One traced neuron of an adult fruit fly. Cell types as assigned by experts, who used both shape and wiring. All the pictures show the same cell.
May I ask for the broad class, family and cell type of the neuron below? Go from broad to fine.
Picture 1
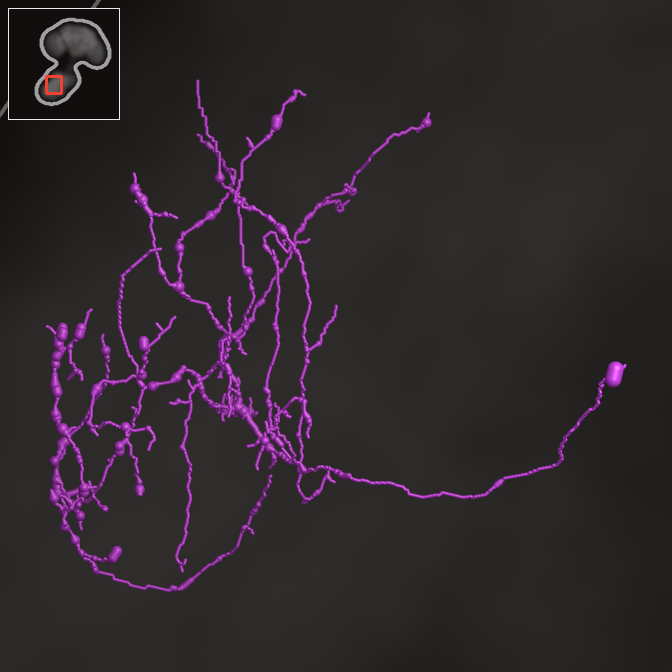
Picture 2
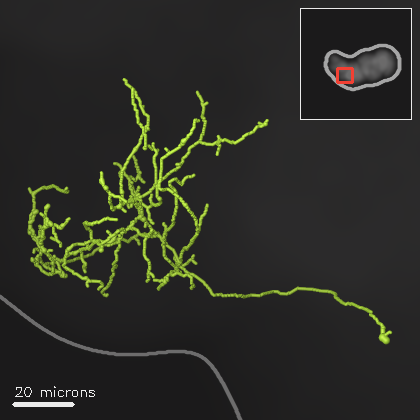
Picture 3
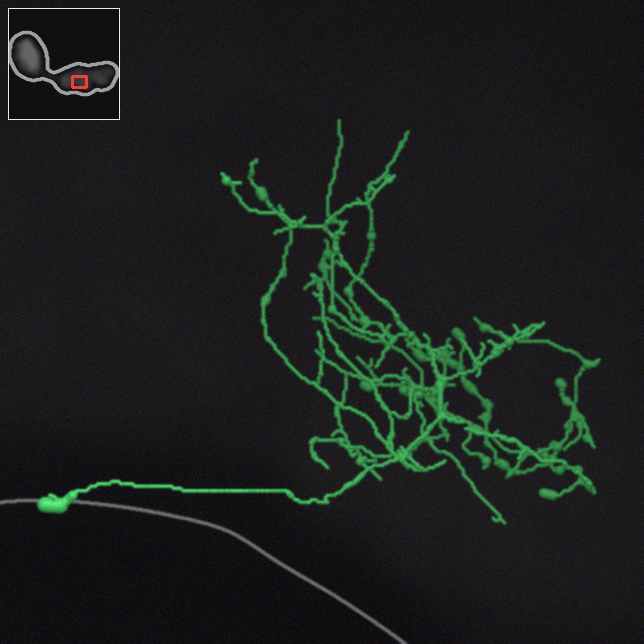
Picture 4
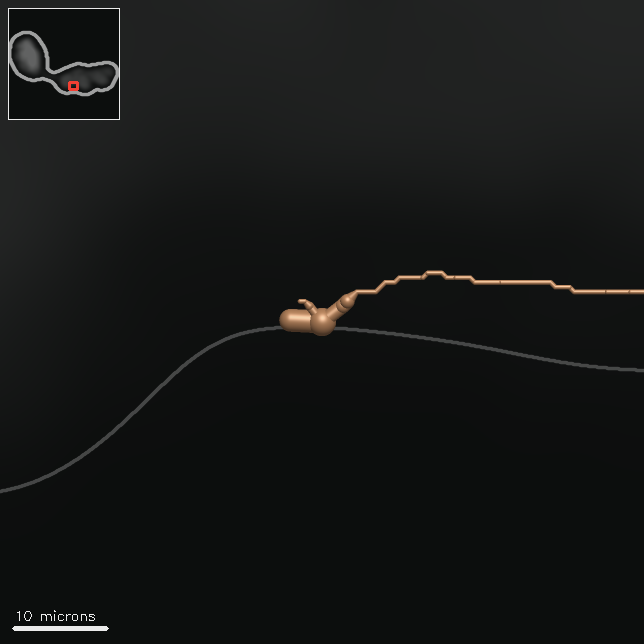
nerve-cord intrinsic neuron; hemilineage 14A; IN14A031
